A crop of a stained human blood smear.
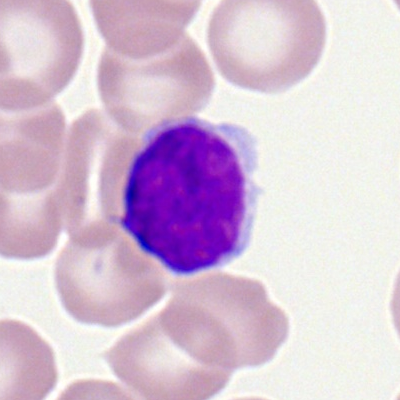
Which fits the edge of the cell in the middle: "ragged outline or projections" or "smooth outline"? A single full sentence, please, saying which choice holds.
This cell's outline is not smooth but rough.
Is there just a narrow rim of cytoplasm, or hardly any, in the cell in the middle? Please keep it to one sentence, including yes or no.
Yes, the nucleus of this cell fills most of it.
